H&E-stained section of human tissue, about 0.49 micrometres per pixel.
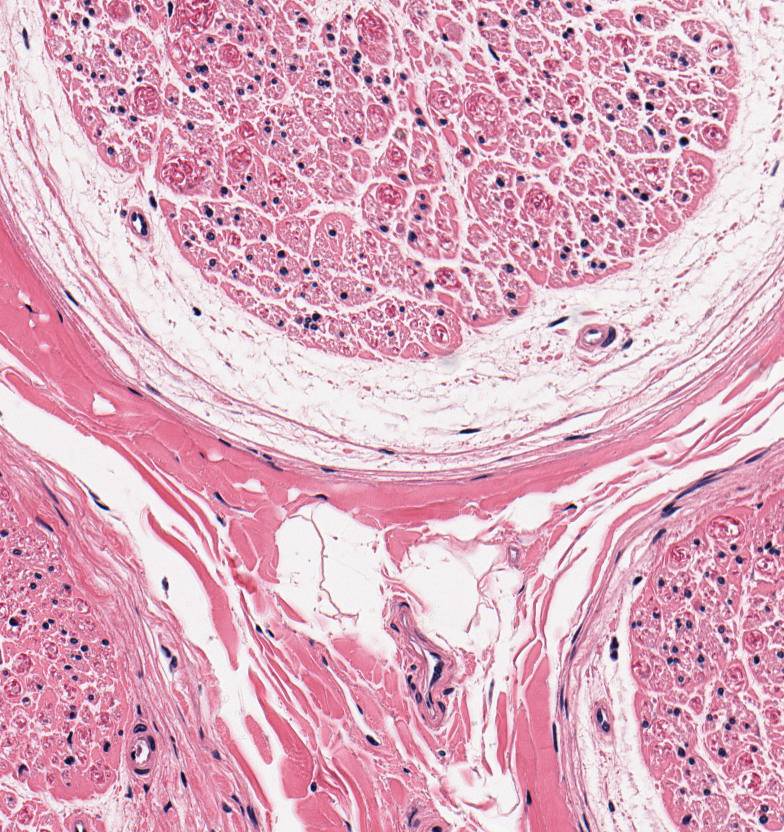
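Tibial nerve, with three rounded bundles cut across: a large one occupying the upper half and partial ones at the lower left and lower right corners. Each bundle consists of many small, closely packed round pink profiles, fibres seen end-on. Small, dark, round to oval nuclei are evenly scattered among these profiles. A broad, pale, loosely textured layer of thin concentric sheets wraps the upper bundle.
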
